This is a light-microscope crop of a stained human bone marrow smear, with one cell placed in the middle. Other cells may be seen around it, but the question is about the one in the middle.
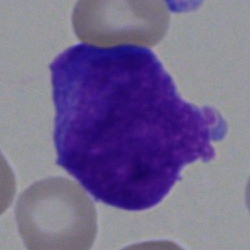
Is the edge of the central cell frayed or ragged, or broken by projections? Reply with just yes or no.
Yes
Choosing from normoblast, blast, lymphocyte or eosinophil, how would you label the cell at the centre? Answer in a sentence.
Here the centrally located cell is a blast.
